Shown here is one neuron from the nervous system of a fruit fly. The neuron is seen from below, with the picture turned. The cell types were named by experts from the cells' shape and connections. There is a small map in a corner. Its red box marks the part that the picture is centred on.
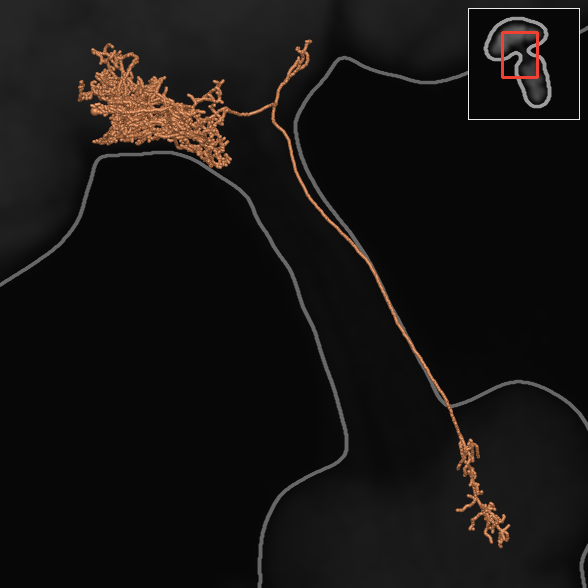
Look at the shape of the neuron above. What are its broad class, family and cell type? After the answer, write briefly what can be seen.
Its broad class is descending neuron. Its family is DNg. The cell type is DNg49. It reaches both the brain and the nerve cord, passing through the neck. The cell body can be seen at the upper left of the picture. Dozens of branch ends can be seen.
